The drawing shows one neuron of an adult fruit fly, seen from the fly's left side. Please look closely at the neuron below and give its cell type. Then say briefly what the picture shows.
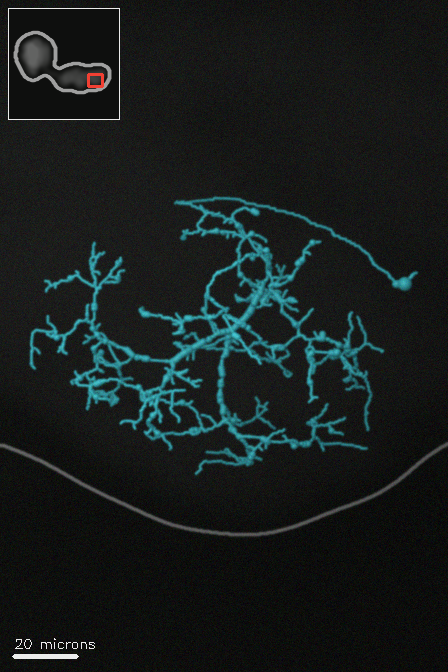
The cell type is IN03A067. This is a nerve-cord intrinsic neuron. Its cell body lies on the right of the picture. From left to right in the picture it spans about 120 microns. The picture shows dozens of branch ends.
